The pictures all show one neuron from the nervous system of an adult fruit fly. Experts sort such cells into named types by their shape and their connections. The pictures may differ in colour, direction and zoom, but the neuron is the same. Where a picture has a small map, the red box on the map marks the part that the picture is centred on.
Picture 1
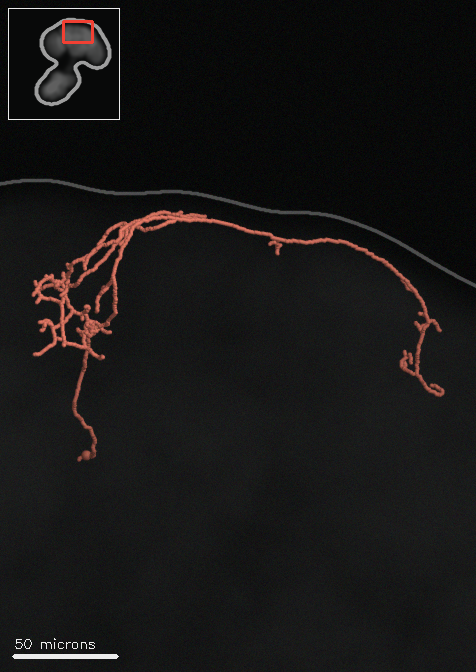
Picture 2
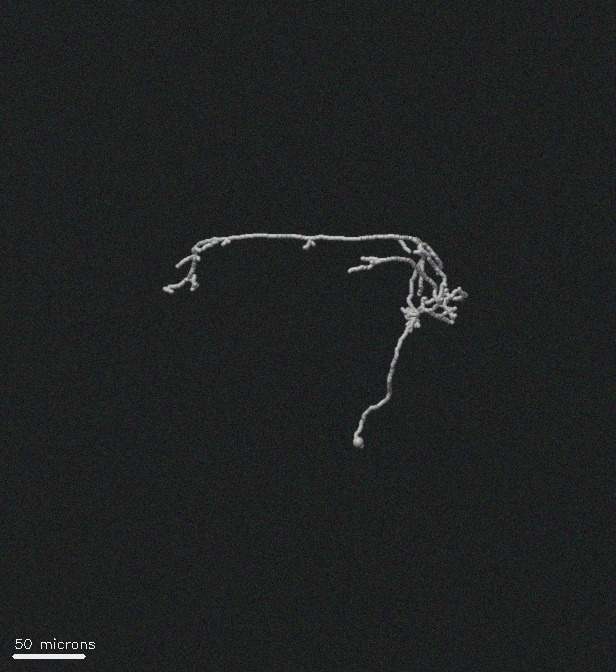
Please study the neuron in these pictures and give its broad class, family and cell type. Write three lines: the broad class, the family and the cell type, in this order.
central-brain intrinsic neuron
hemilineage DM4_dorsal
pC1_19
